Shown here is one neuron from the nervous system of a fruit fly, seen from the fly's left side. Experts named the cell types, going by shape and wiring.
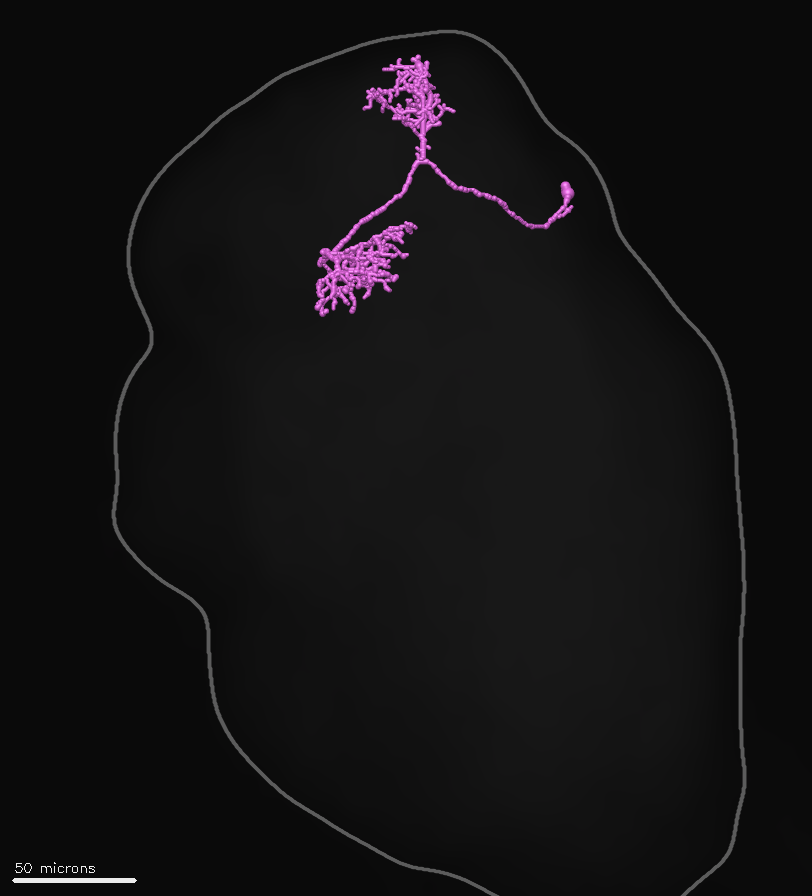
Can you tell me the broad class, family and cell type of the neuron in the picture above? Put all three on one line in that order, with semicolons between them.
central-brain intrinsic neuron; hemilineage DL1_dorsal; FB7A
